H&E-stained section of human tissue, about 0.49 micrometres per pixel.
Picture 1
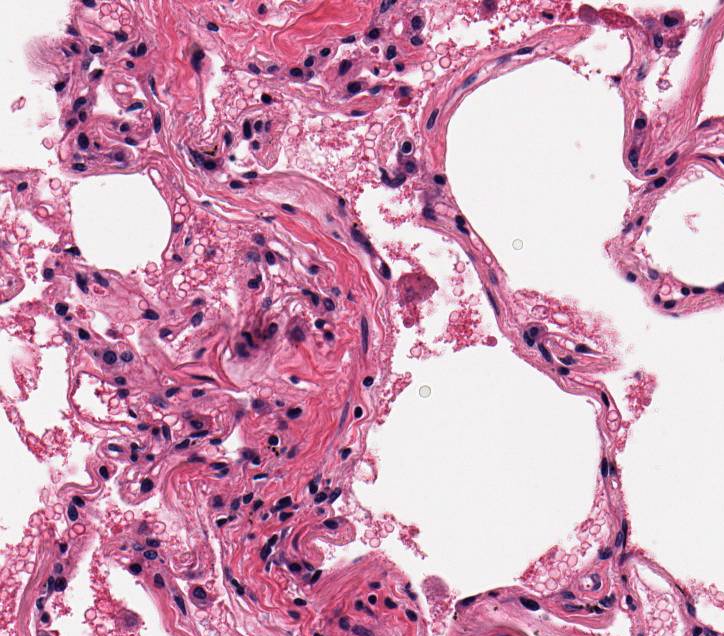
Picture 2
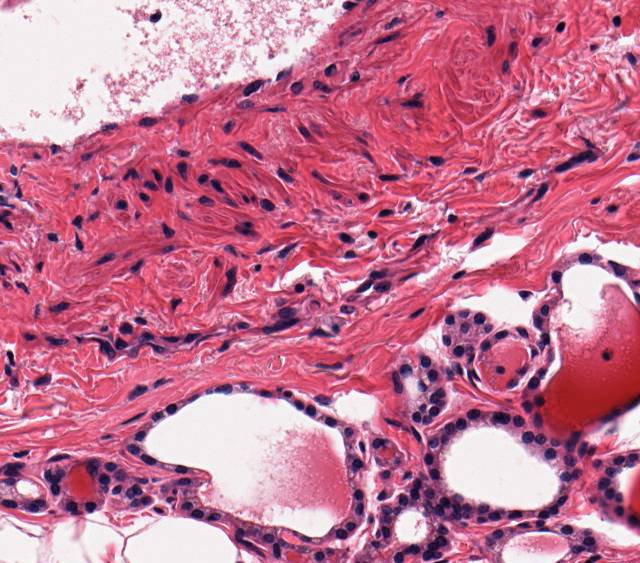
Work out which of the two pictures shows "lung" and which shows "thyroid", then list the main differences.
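In picture 1 the tissue is lung, and in picture 2 it is thyroid. The lung field has large, rounded empty spaces separated by thin walls across its right half, and is denser and more cellular on the left and in the centre. Thyroid follicles are lined by a single layer of cuboidal cells with round, dark nuclei, and those at the right edge contain dense, deep red colloid.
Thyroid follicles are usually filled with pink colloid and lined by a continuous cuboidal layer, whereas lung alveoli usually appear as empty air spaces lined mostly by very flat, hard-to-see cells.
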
